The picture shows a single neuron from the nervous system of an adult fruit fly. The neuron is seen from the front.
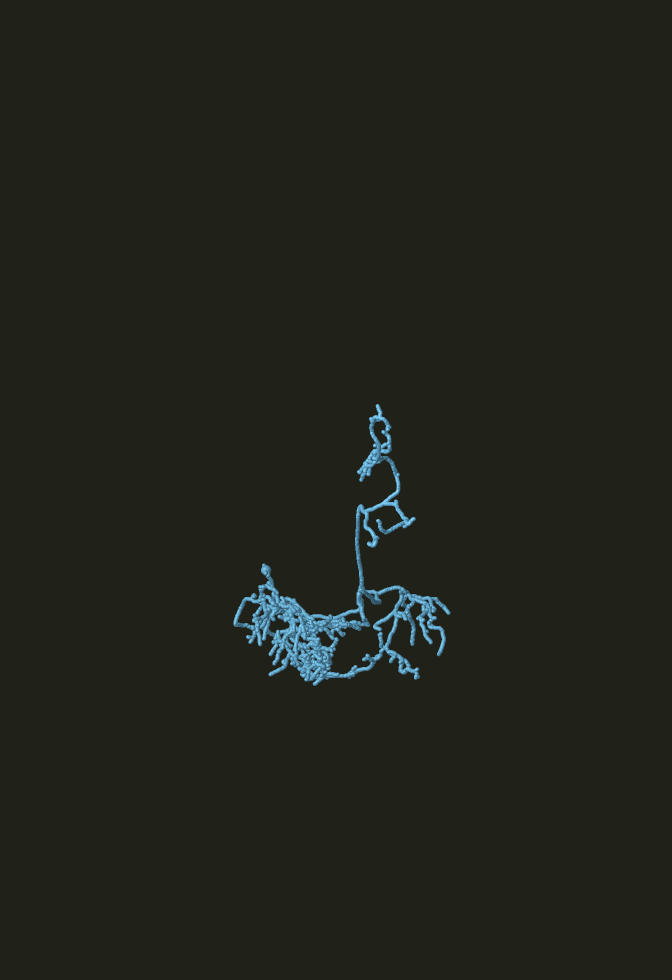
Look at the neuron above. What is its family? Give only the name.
hemilineage 19B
